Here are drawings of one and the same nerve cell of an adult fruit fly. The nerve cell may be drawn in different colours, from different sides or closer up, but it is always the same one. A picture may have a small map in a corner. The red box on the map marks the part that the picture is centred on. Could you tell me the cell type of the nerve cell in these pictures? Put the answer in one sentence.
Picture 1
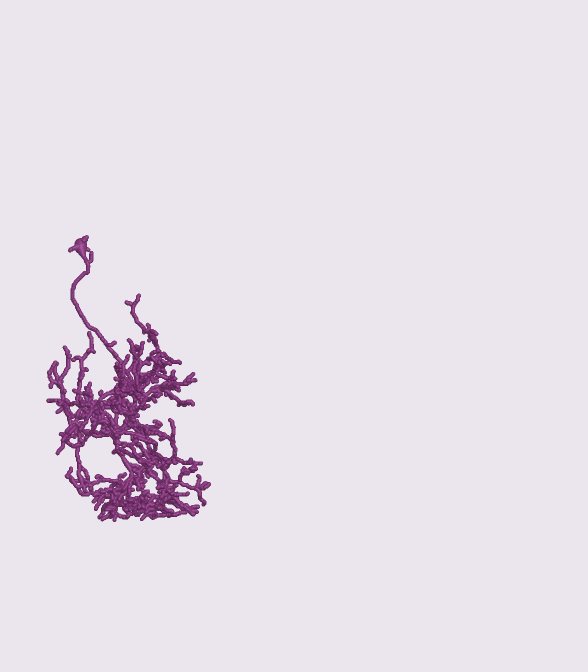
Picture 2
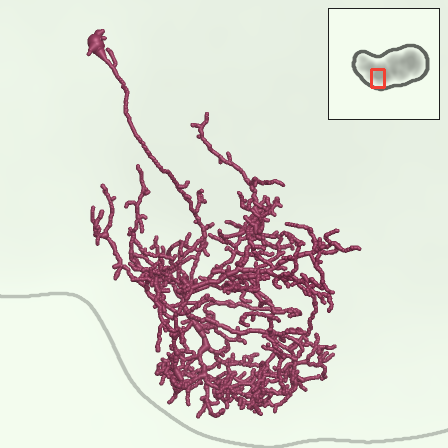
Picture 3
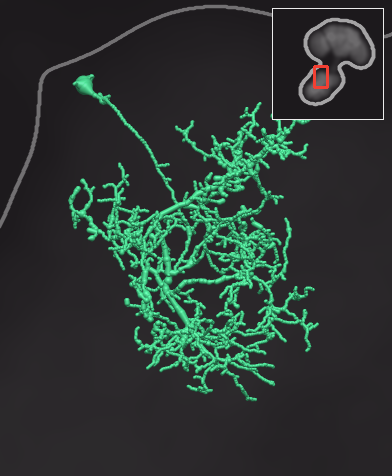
The cell type is IN19A029.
